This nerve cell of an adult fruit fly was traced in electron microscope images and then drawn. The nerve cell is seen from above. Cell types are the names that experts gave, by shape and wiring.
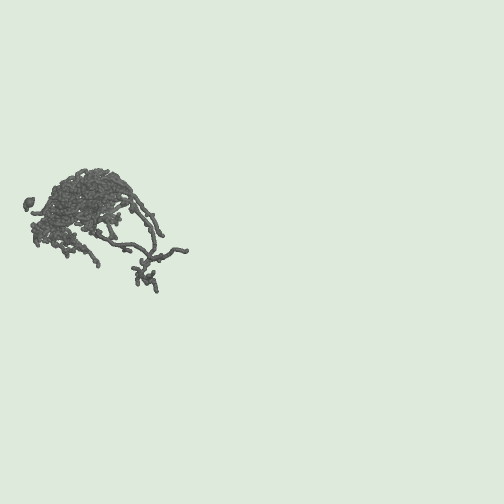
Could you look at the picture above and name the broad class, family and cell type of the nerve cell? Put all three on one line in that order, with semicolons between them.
central-brain intrinsic neuron; hemilineage VLPl2_medial; AVLP390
